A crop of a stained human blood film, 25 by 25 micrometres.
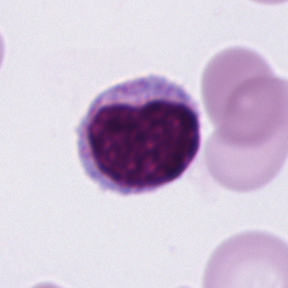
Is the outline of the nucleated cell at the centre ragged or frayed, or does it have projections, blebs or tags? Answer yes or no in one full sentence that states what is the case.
Yes, in outline this cell is rough rather than smooth and even.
